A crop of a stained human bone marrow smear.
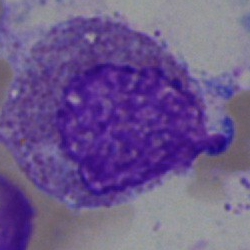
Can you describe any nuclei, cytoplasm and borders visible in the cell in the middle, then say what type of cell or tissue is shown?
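This cell has a roughly round outline, with its nucleus set off-centre toward the right. A small dark knob projects from the right edge of the nucleus. Its chromatin is clumped and mottled, with paler patches lying between darker areas. The cell is an eosinophil.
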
